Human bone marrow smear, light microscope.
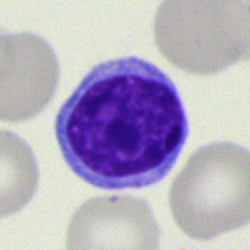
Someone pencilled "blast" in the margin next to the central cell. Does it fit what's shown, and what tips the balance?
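The outline of the central cell is round and smooth. Its blue cytoplasm forms only a thin rim around the nucleus and shows neither granules nor vacuoles. The chromatin is clumped into dark patches with paler areas between them.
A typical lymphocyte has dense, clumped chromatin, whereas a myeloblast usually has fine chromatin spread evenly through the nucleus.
The clumped chromatin here therefore speaks for lymphocyte and against blast.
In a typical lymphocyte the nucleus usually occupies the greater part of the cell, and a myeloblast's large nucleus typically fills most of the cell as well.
The thin rim of cytoplasm would therefore fit both names.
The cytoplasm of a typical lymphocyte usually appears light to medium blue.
The blue cytoplasm agrees with lymphocyte. The name blast does not fit: the central cell is a lymphocyte.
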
